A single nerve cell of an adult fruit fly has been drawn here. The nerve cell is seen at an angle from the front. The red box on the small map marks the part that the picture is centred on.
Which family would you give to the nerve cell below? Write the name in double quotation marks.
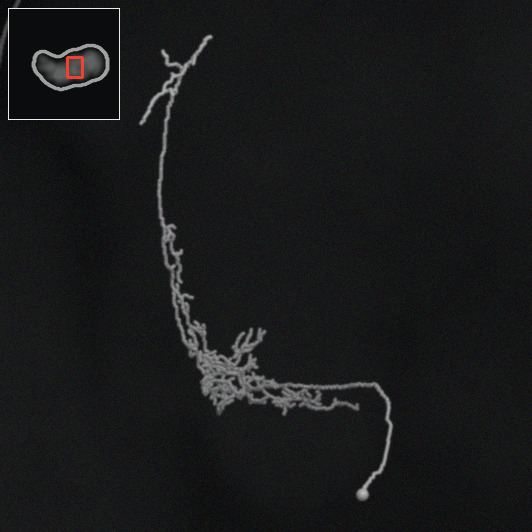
"hemilineage WEDa2"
